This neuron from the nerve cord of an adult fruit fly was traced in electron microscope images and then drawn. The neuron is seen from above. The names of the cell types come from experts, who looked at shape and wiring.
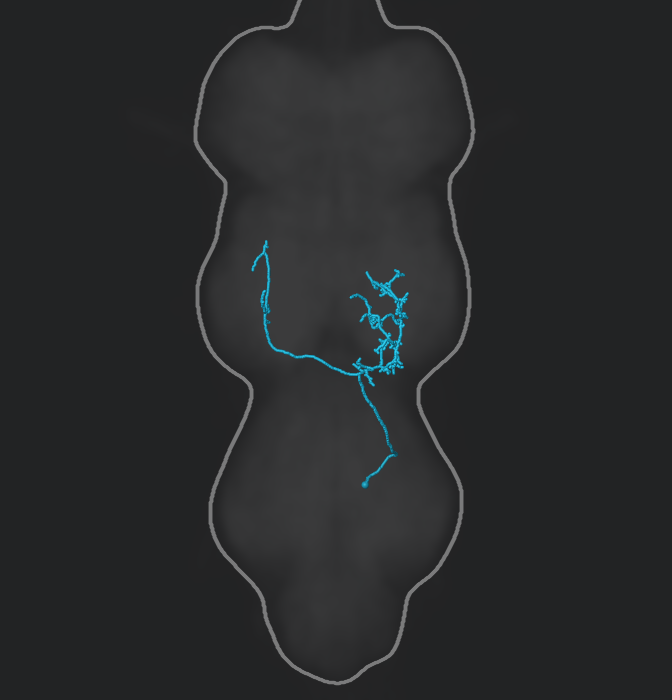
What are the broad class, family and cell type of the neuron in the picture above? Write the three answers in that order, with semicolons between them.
nerve-cord intrinsic neuron; hemilineage 07B; IN07B099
